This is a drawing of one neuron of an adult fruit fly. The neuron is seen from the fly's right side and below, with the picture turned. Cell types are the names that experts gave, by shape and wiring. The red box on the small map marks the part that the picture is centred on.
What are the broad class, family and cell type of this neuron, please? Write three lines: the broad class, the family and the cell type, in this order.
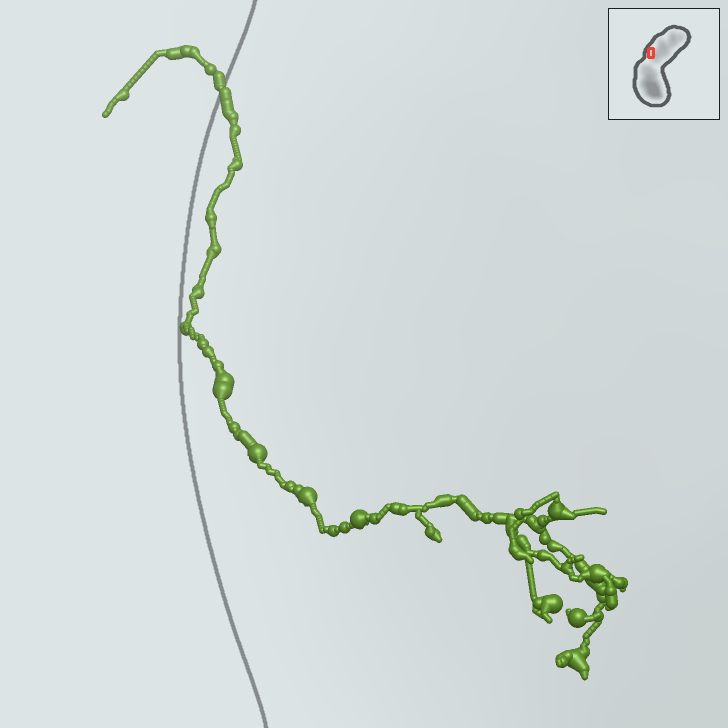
sensory neuron entering the nerve cord
class mechanosensory tactile
SNta42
